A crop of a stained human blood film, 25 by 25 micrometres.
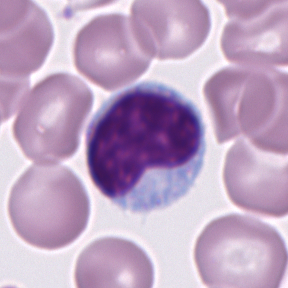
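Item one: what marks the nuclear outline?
A notch, lower right.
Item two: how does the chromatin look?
Dense and clumped.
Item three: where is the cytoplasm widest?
Lower right, beside the nuclear notch; the cytoplasm is pale blue.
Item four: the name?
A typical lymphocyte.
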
